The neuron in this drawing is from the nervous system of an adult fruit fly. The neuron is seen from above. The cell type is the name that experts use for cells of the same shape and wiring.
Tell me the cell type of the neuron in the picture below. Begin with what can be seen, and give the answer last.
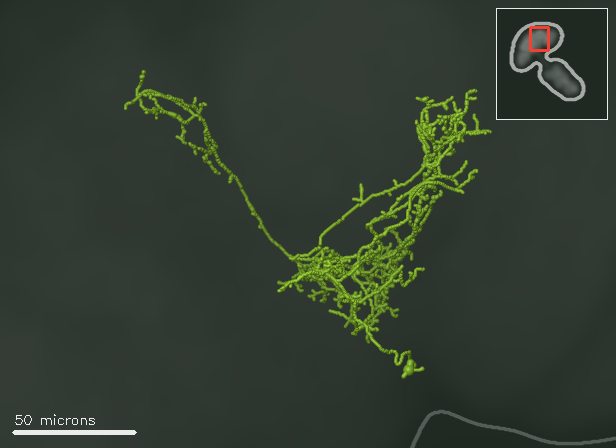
It is in the brain and does not reach the nerve cord. By the scale bar it is about 150 microns wide in this view. The picture shows dozens of branch ends. This is a central-brain intrinsic neuron. It is of cell type PLP232.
